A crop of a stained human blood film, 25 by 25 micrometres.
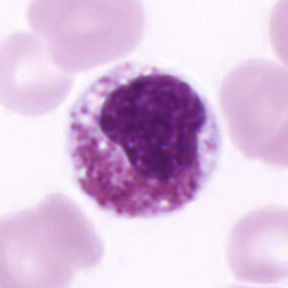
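Eosinophil, the cell at the centre of this stained peripheral blood smear. Notice first its smooth, round outline. The nucleus is one unsegmented mass, indented on its left side, and it sits toward the upper right of the cell. Its chromatin is dense and dark purple.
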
